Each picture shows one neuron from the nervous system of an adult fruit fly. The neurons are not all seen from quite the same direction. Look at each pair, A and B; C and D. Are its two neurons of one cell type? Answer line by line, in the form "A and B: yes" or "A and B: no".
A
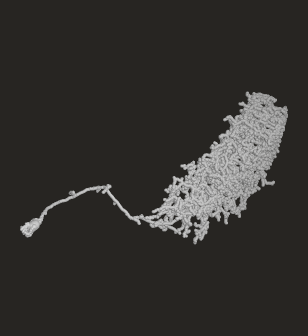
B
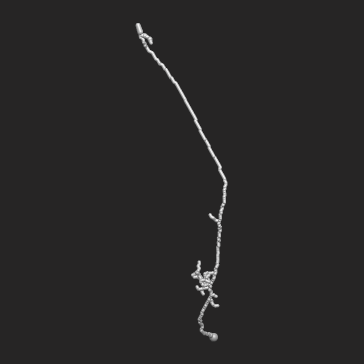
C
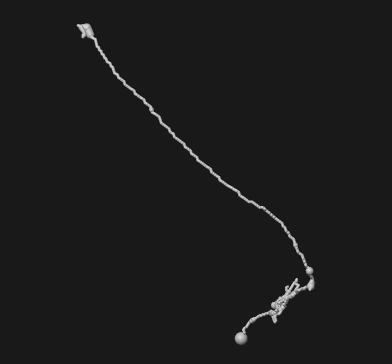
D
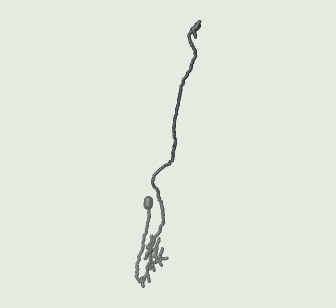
A and B: no
C and D: yes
